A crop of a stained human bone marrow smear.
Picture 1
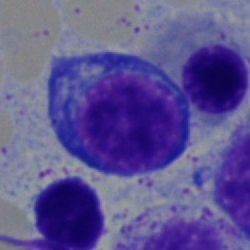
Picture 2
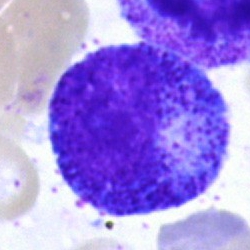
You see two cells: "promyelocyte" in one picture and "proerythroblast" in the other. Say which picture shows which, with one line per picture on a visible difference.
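In picture 1 we see a proerythroblast: The cytoplasm shows no distinct granules.
In picture 2 we see a promyelocyte: The nucleus is hidden by the granules, so its outline cannot be clearly traced.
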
